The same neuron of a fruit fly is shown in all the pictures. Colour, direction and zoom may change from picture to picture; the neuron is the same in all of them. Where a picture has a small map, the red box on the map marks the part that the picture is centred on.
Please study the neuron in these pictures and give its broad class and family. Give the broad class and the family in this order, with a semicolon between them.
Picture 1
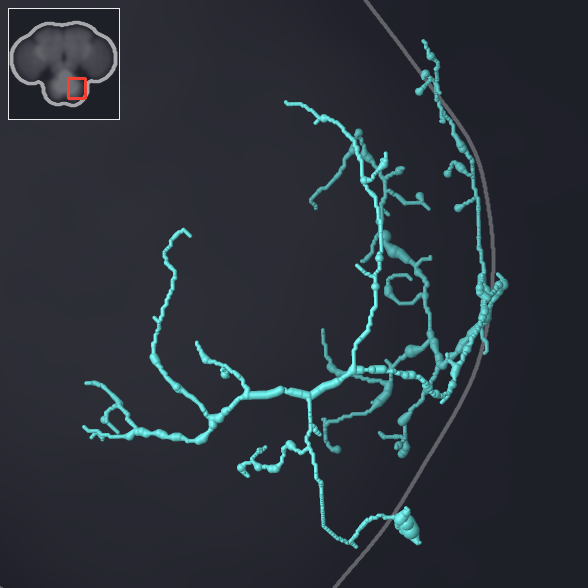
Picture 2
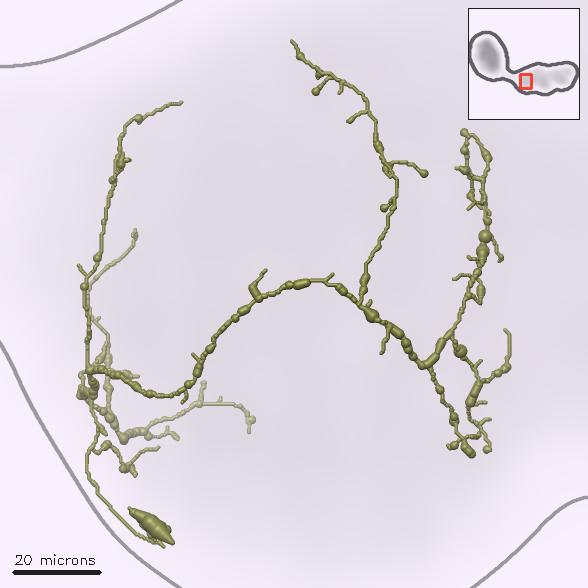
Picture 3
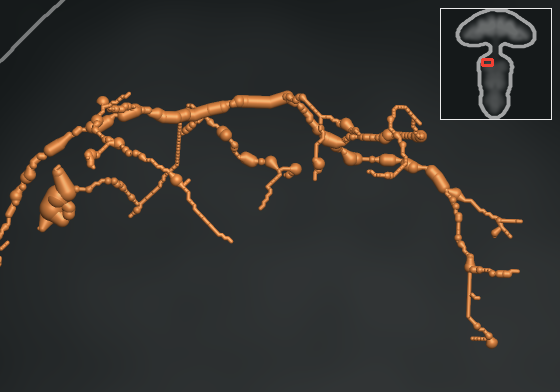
nerve-cord intrinsic neuron; hemilineage 13A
